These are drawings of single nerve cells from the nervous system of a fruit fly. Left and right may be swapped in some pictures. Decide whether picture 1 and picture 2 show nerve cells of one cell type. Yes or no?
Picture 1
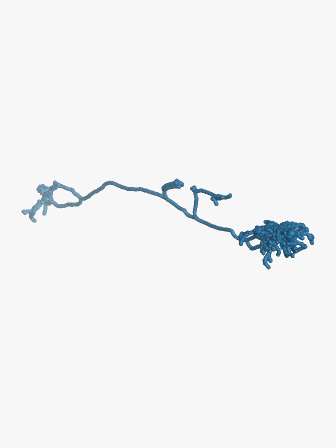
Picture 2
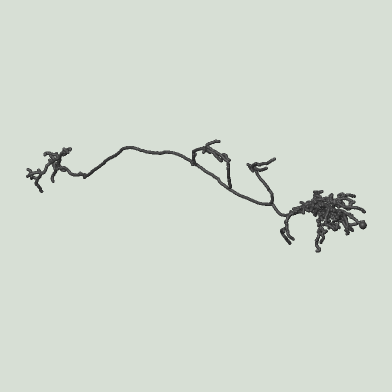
yes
